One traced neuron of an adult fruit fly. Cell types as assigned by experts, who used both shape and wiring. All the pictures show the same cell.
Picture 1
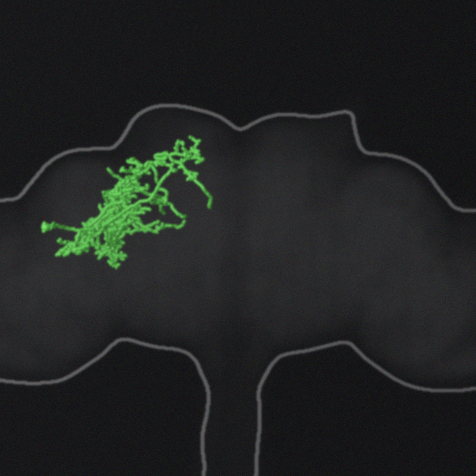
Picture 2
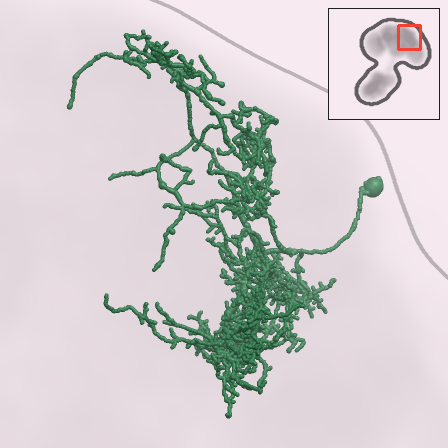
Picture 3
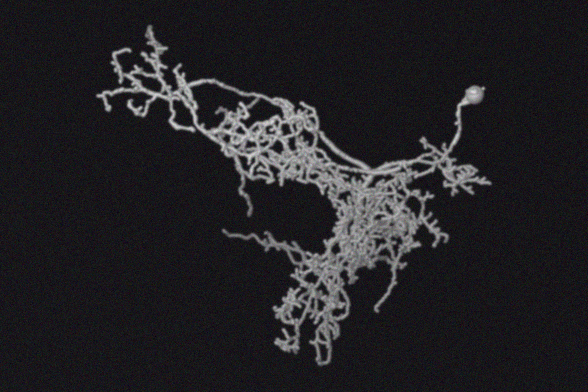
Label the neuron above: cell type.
AVLP749m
